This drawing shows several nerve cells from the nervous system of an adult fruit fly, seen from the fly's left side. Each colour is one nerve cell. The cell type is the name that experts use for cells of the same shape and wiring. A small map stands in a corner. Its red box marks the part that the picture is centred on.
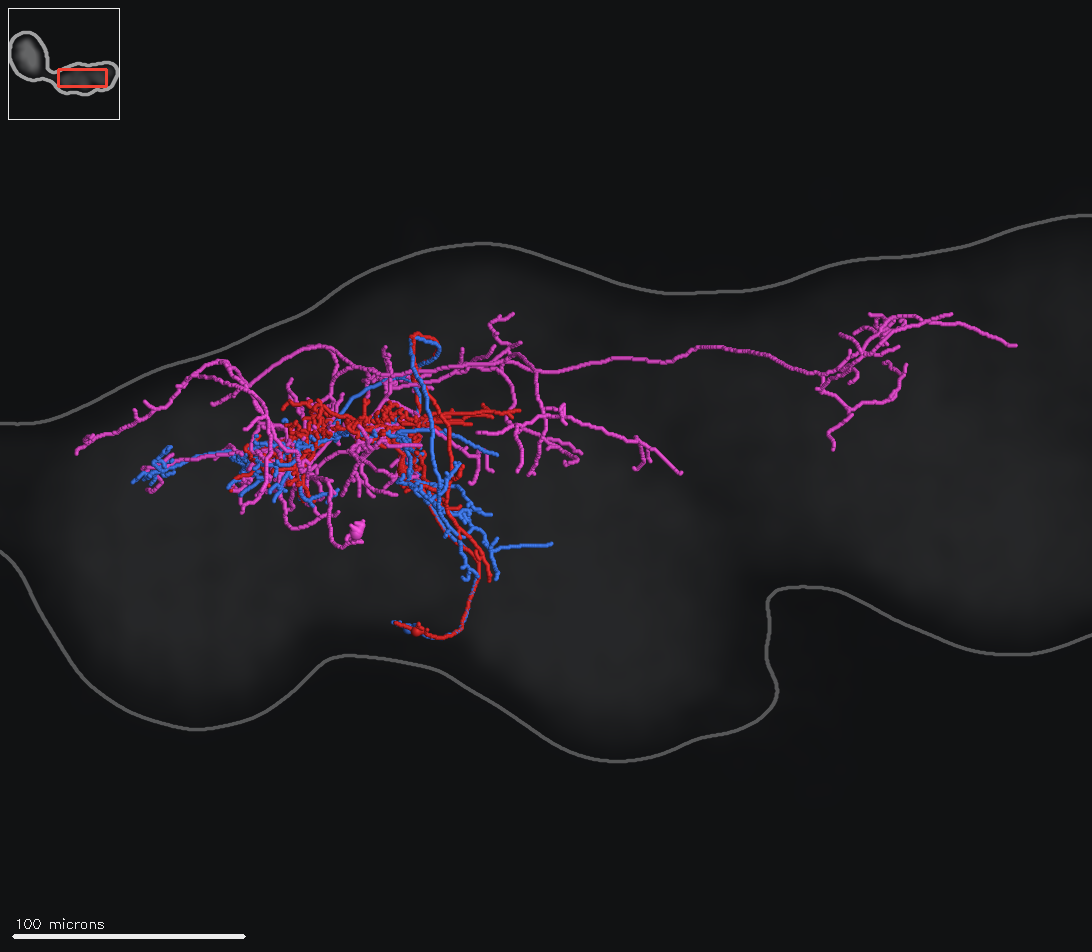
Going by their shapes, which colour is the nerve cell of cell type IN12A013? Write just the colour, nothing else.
magenta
